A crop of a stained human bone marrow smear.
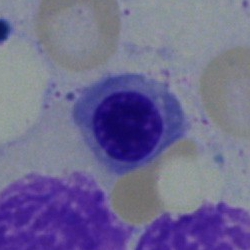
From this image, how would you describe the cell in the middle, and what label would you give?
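The cell has an irregular, angular outline rather than a round one. Its chromatin is dark purple and dense, interrupted only by small pale spots, and no distinct nucleolus is visible. A moderate rim of blue cytoplasm encloses the nucleus. It is an erythroblast.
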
